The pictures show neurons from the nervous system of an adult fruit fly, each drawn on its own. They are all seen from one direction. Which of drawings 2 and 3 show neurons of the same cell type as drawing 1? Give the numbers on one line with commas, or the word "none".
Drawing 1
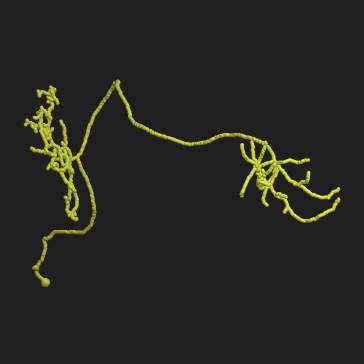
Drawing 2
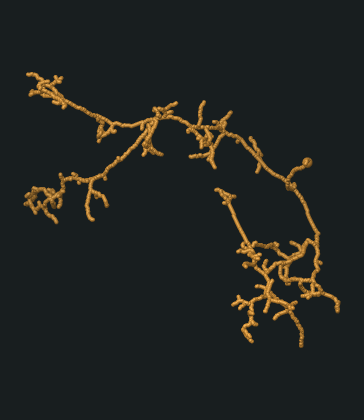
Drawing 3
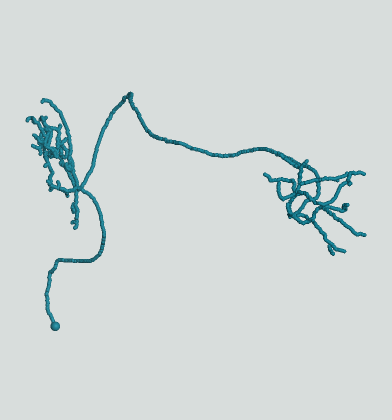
3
